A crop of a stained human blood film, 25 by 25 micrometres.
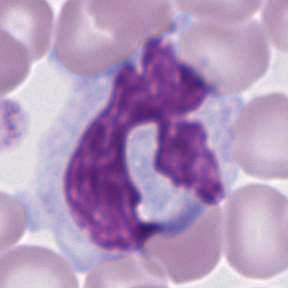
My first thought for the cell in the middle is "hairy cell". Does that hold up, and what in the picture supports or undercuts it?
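Look first at the outline: it is irregular, but the dents sit where neighbouring red cells press on it.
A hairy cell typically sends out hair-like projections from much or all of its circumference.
That outline is why I'd set hairy cell aside: the cell is a monocyte. Next, notice that the cytoplasm has no coarse or brightly coloured granules.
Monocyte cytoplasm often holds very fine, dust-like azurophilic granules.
The cytoplasm is also abundant and pale grey-blue, and no nucleolus can be seen in the nucleus.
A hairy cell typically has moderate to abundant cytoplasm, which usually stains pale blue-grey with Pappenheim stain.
On that point alone, then, hairy cell would still be possible.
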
